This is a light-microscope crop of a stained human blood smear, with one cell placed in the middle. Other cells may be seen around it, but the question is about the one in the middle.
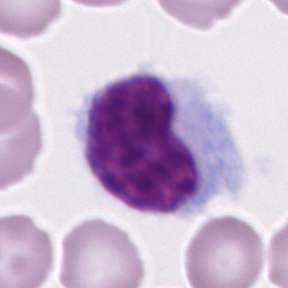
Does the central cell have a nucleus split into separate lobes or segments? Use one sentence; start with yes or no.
No, the nucleus of this cell is one compact round, oval or kidney-shaped mass.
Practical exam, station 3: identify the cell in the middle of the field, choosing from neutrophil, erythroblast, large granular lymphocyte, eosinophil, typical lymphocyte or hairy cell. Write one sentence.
This crop has a hairy cell at its centre.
